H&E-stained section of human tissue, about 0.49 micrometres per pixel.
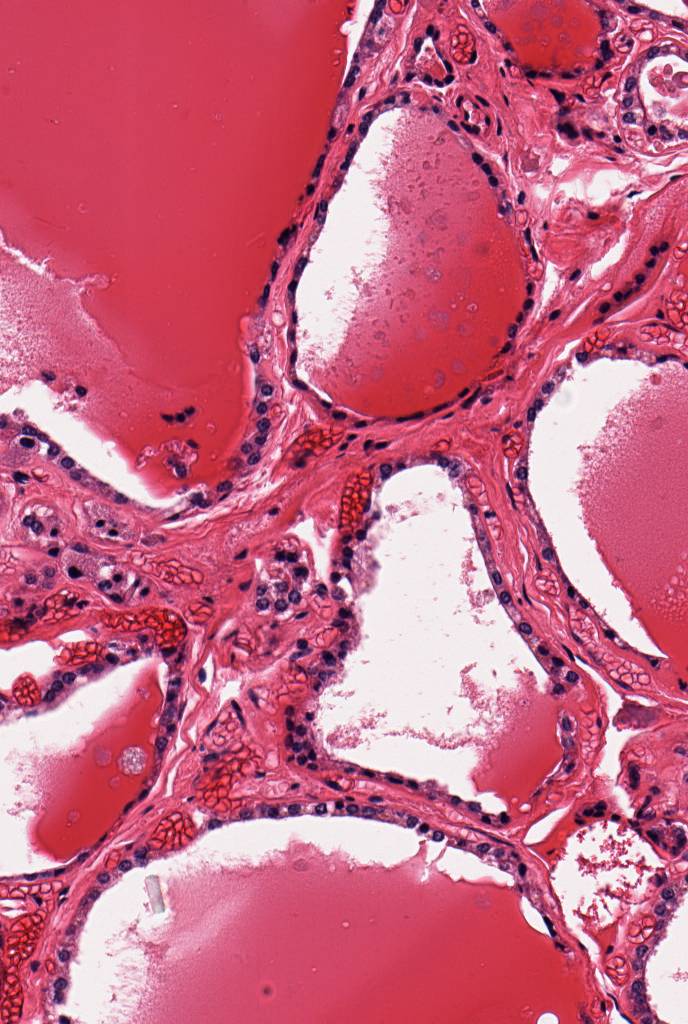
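Thyroid. Follicles: large, rounded to angular, varying in size, filling the field, largest at upper left, separated by narrow septa. Lining: a single layer of flattened to low cuboidal cells with small, round, dark-staining nuclei. Septal capillaries: packed with red blood cells, most visibly at left and centre.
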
